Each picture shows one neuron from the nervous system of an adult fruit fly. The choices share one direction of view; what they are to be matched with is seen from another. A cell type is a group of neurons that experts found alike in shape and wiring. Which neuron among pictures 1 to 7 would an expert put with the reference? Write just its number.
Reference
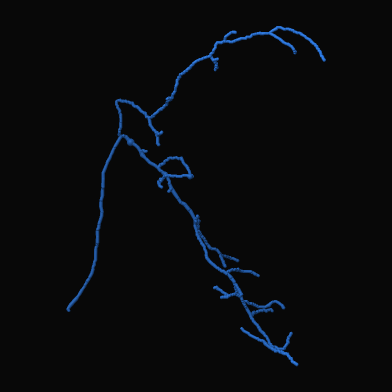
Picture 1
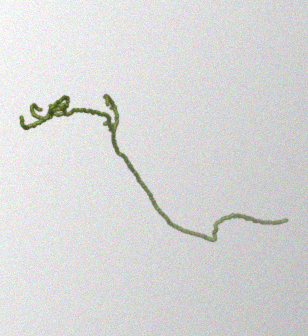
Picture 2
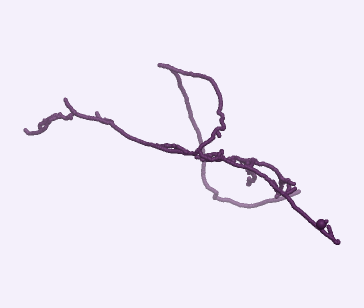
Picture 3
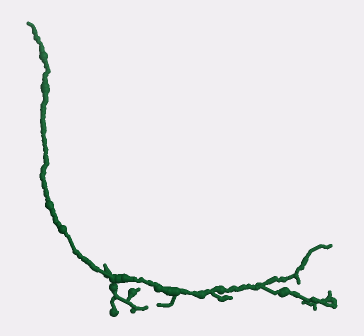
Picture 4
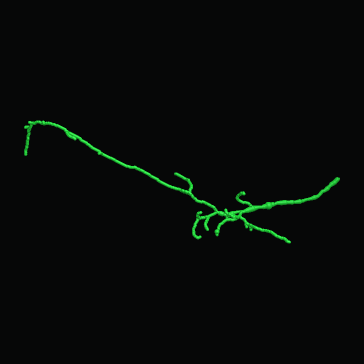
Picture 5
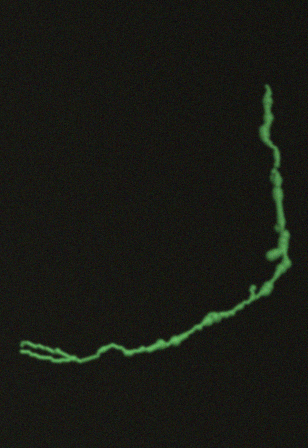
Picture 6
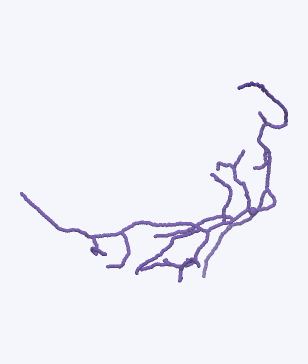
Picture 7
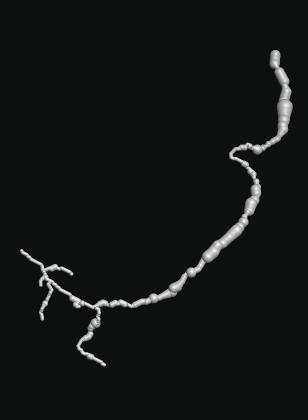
6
